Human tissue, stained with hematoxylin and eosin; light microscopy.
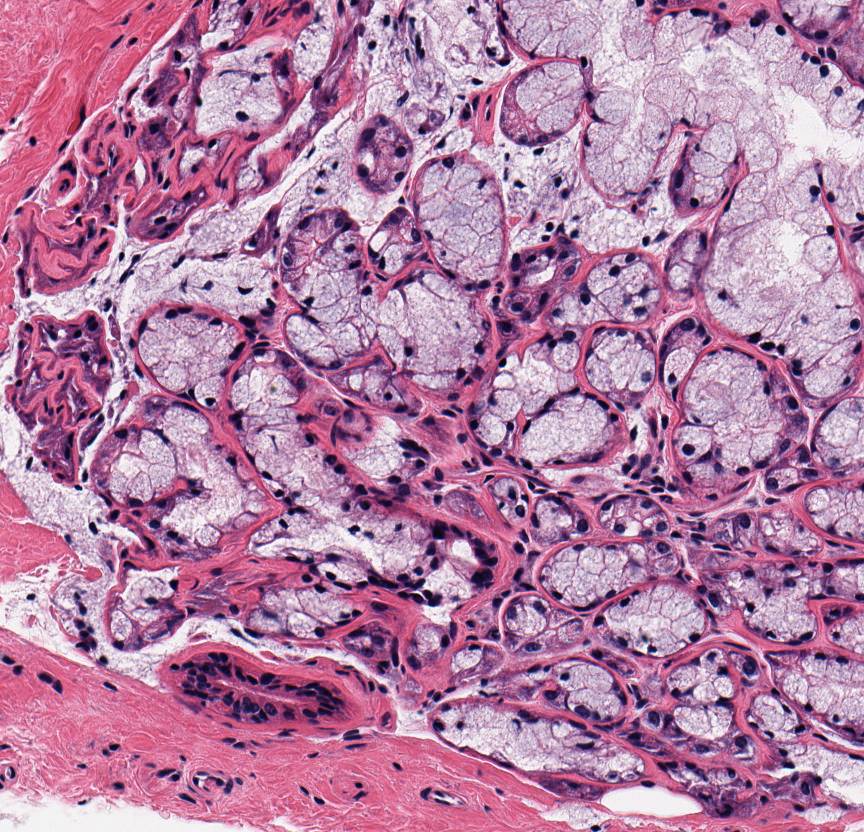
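Minor salivary gland: closely packed rounded acini, grouped into lobules, fill most of the field. The acinar cells have pale, foamy, grey-lilac cytoplasm and small dark nuclei flattened against their bases at each acinus rim. Dense pink fibrous tissue runs along the bottom and left edges.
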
